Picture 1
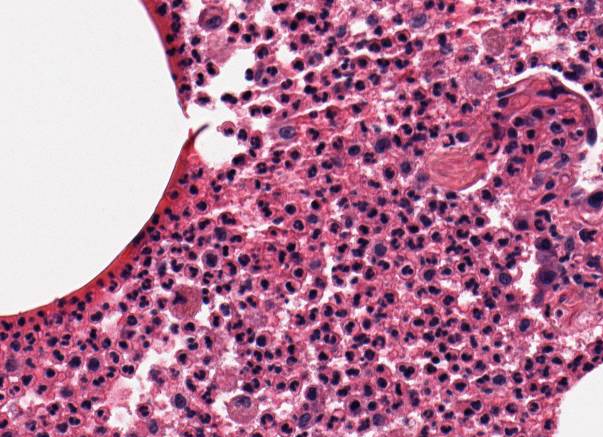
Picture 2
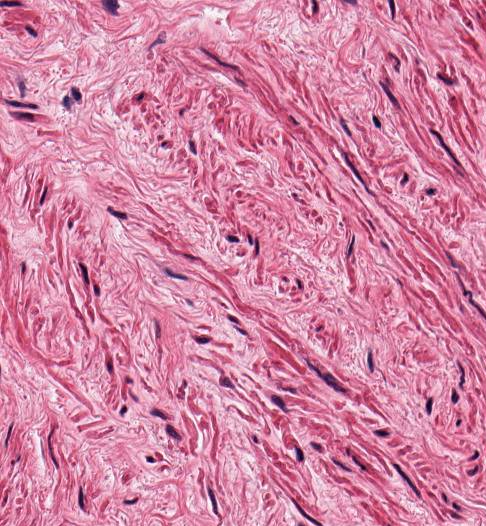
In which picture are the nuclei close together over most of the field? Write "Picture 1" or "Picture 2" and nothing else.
Picture 1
